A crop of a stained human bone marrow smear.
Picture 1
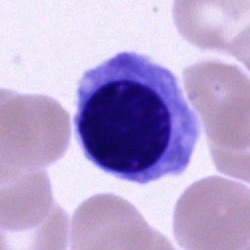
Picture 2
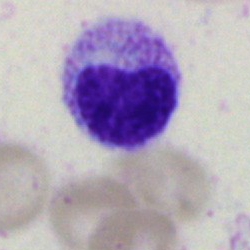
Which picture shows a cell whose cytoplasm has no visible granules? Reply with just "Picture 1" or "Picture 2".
Picture 1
